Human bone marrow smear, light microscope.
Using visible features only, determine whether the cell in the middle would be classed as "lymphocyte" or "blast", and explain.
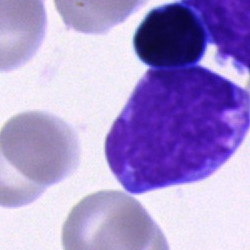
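This cell is a blast, not a lymphocyte. Its chromatin is fine and evenly spread, with no coarse clumps.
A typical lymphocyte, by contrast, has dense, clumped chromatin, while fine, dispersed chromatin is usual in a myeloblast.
The nucleus leaves only a very thin rim of cytoplasm, and the outline is irregular and somewhat angular.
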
